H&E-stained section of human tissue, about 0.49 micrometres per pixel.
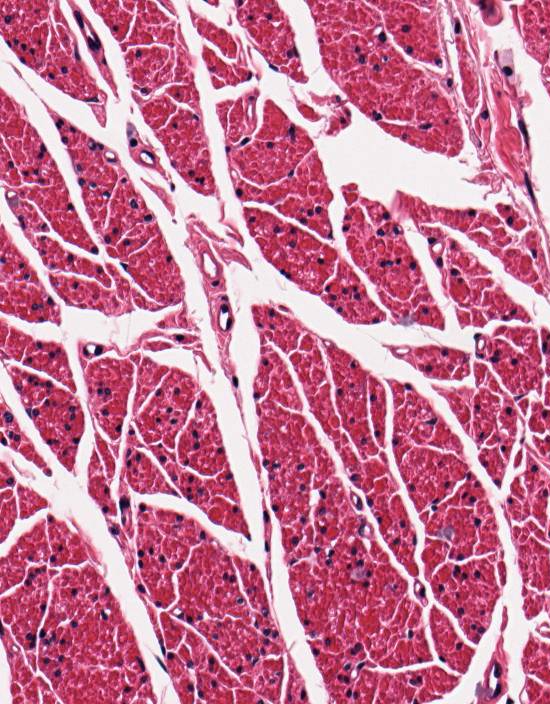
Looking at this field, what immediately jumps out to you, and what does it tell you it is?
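Smooth muscle, taken point by point. First, closely packed polygonal profiles, cut across, fill the field in bundles divided into irregular groups by branching pale clefts. Second, each profile has deeply eosinophilic, bright red cytoplasm.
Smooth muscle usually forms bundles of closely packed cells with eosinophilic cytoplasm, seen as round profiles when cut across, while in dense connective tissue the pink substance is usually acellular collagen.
Third, no epithelium, glands or fat cells appear.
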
